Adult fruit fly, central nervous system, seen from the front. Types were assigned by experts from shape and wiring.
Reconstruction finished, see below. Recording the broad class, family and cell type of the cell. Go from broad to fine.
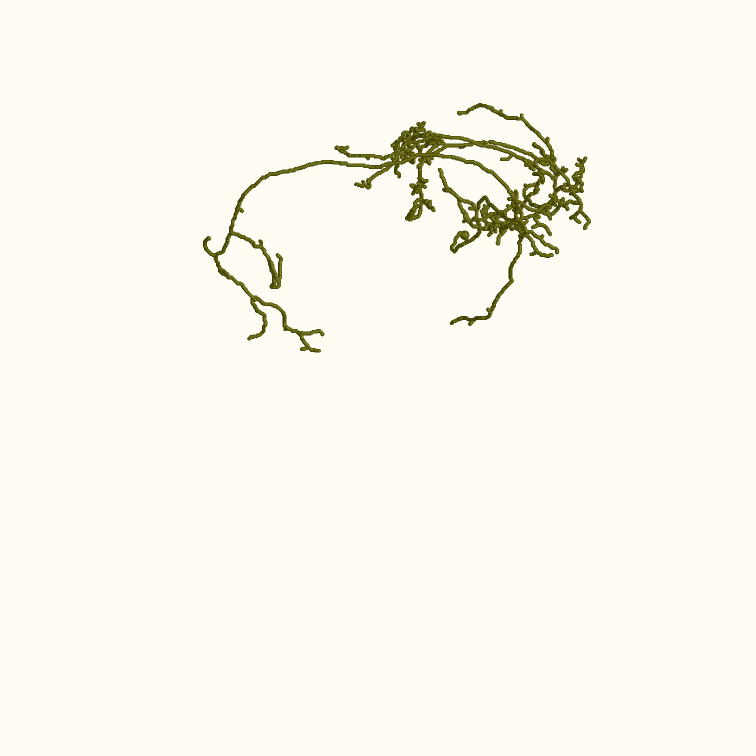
central-brain intrinsic neuron; hemilineage DM4_dorsal; pC1_15c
